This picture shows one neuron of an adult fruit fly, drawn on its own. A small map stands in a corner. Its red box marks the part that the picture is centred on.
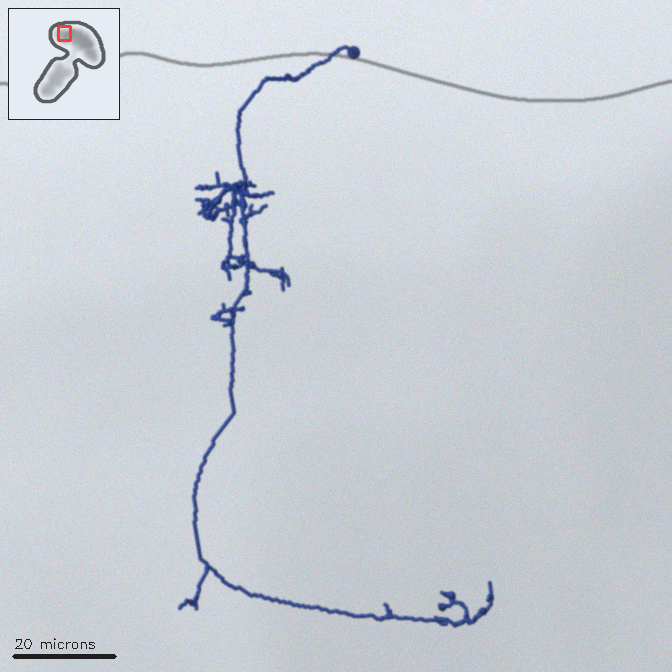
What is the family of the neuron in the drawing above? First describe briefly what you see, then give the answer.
It is in the brain and does not reach the nerve cord. By the scale bar it is about 120 microns tall in this view. Dozens of branch ends can be seen. This is an optic-lobe intrinsic neuron. The family is TmY.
